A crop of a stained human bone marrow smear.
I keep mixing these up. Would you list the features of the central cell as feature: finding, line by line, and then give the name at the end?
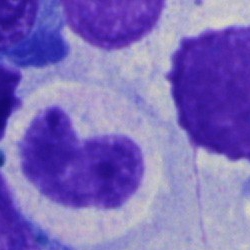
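Nucleus: kidney-shaped, indentation on the upper side
Chromatin: dark purple, fairly condensed, slightly mottled
Cytoplasm: pale greyish-lilac
Granules: fine and faint
Name: band neutrophil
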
